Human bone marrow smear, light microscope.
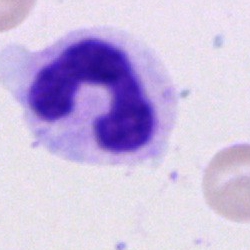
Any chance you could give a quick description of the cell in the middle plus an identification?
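Start with the outline: roughly round, with a pale bulge at the upper left. The chromatin is dense and stains deep purple throughout. The cytoplasm is abundant and pale lilac-pink, and you won't find vacuoles in it. This cell is a band neutrophil.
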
